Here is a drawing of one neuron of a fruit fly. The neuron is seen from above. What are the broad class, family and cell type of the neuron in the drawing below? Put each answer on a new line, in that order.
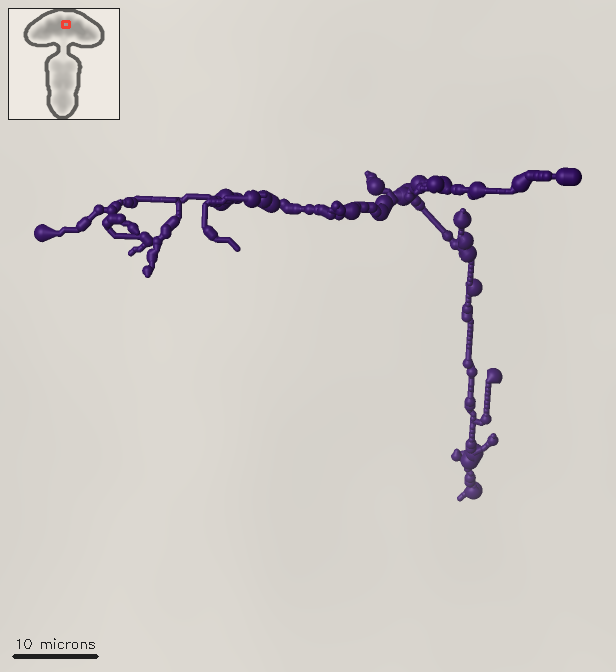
sensory neuron entering the brain
class mechanosensory
TPMN1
